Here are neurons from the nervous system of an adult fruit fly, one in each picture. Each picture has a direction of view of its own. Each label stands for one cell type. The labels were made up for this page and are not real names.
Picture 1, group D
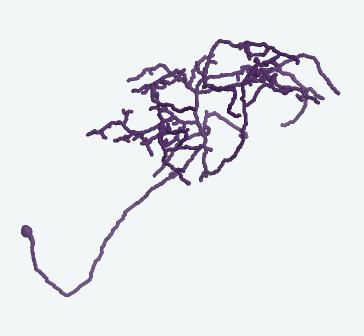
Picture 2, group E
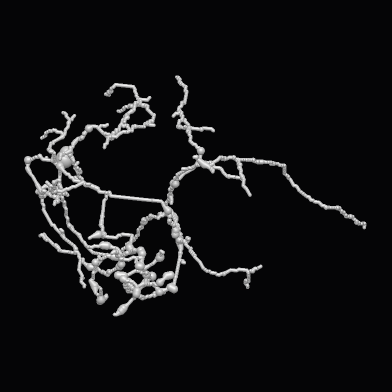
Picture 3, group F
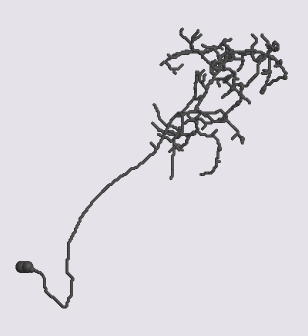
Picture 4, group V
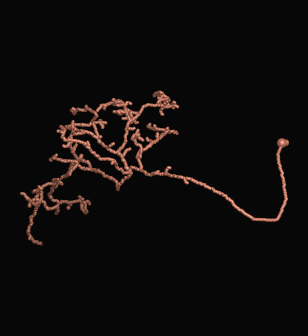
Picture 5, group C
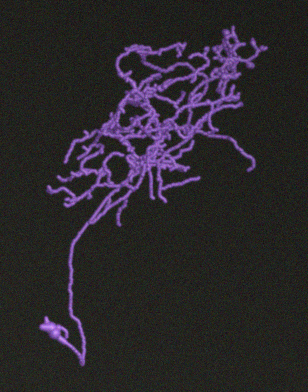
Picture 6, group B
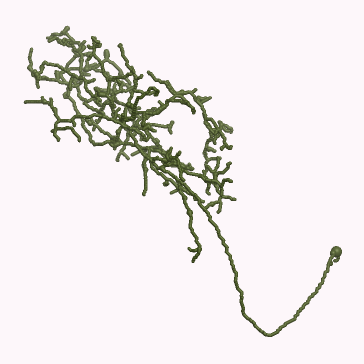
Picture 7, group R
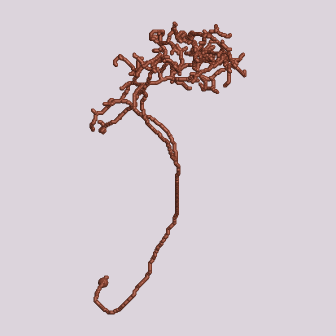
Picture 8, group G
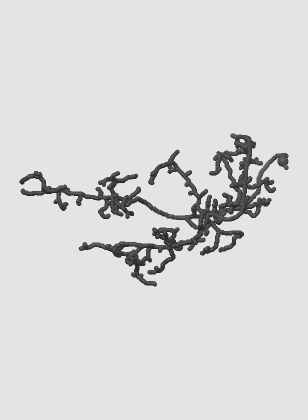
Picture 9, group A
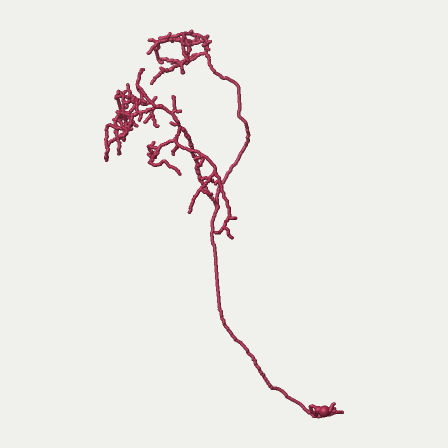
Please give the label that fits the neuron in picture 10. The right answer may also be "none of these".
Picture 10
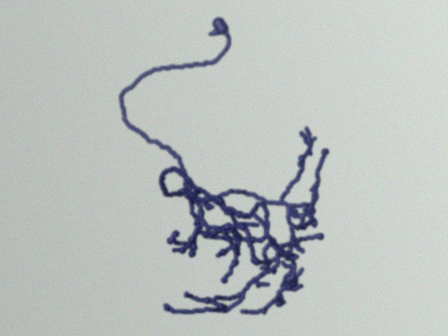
group A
